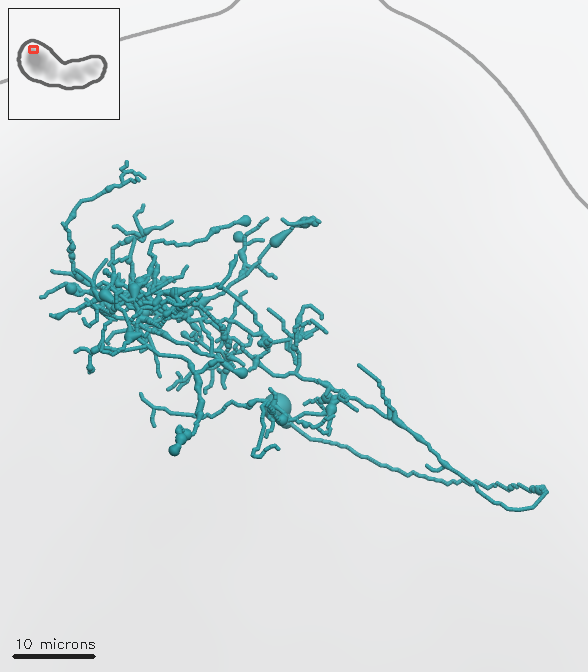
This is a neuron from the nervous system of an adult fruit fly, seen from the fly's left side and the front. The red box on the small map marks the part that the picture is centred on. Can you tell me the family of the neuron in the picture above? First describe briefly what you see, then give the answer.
From left to right in the picture it spans about 65 microns. Dozens of branch ends can be seen. Its broad class is central-brain intrinsic neuron. The family is hemilineage LHp1.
